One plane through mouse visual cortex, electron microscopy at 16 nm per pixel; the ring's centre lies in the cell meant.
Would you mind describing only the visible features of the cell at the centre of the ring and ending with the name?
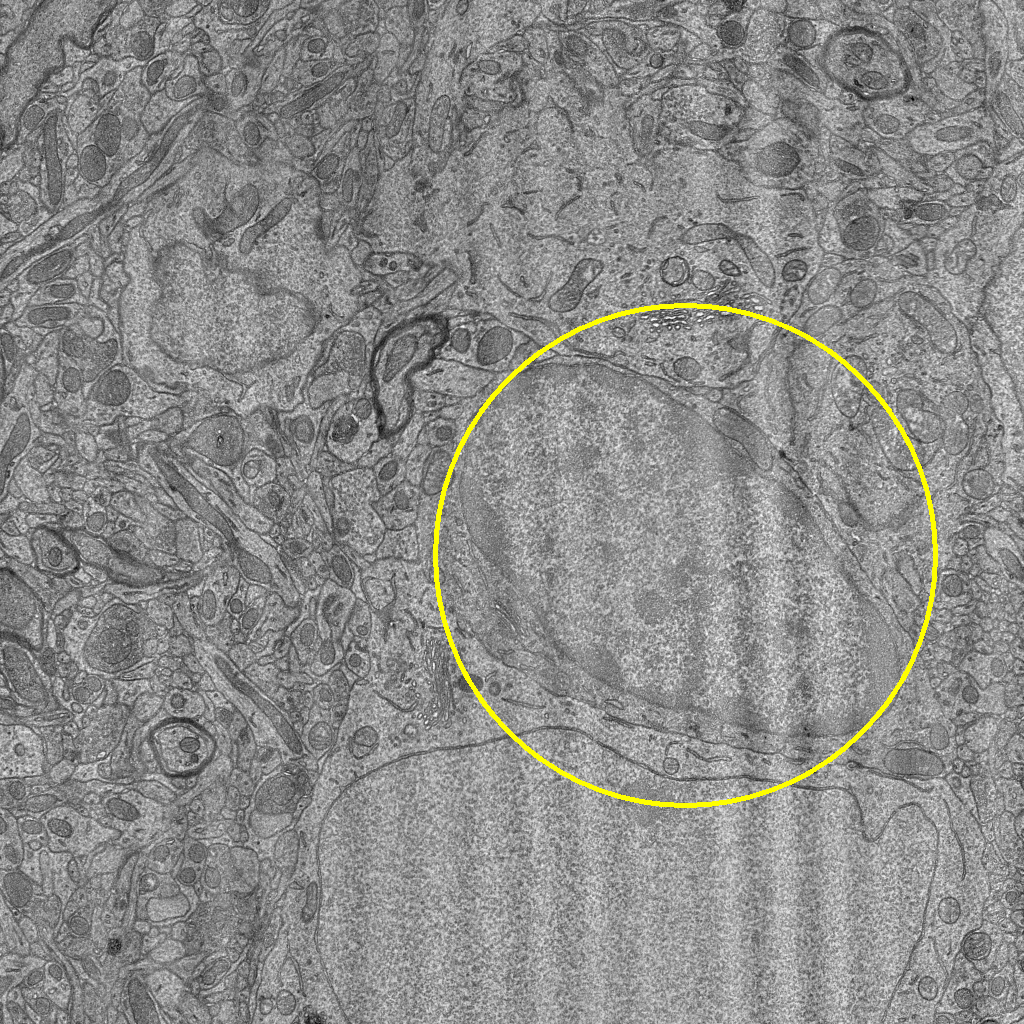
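Let's start with the nucleus: it is large and elongated, an oval lying tilted from upper left to lower right. Take your time and you can follow its whole outline. Notice that the nuclear envelope runs smoothly, with no deep infoldings. Darker chromatin forms scattered patches through the nucleus, with some darker zones lying against the envelope. This cell is an oligodendrocyte.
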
